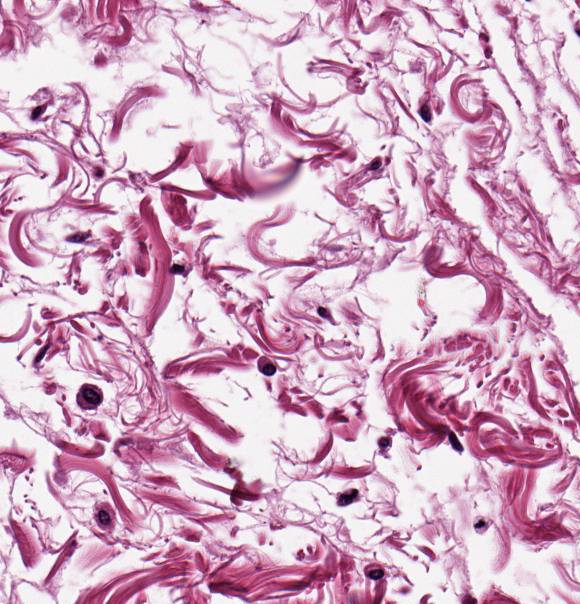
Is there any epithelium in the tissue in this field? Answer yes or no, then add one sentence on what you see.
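No. No epithelium is present anywhere in the field.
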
